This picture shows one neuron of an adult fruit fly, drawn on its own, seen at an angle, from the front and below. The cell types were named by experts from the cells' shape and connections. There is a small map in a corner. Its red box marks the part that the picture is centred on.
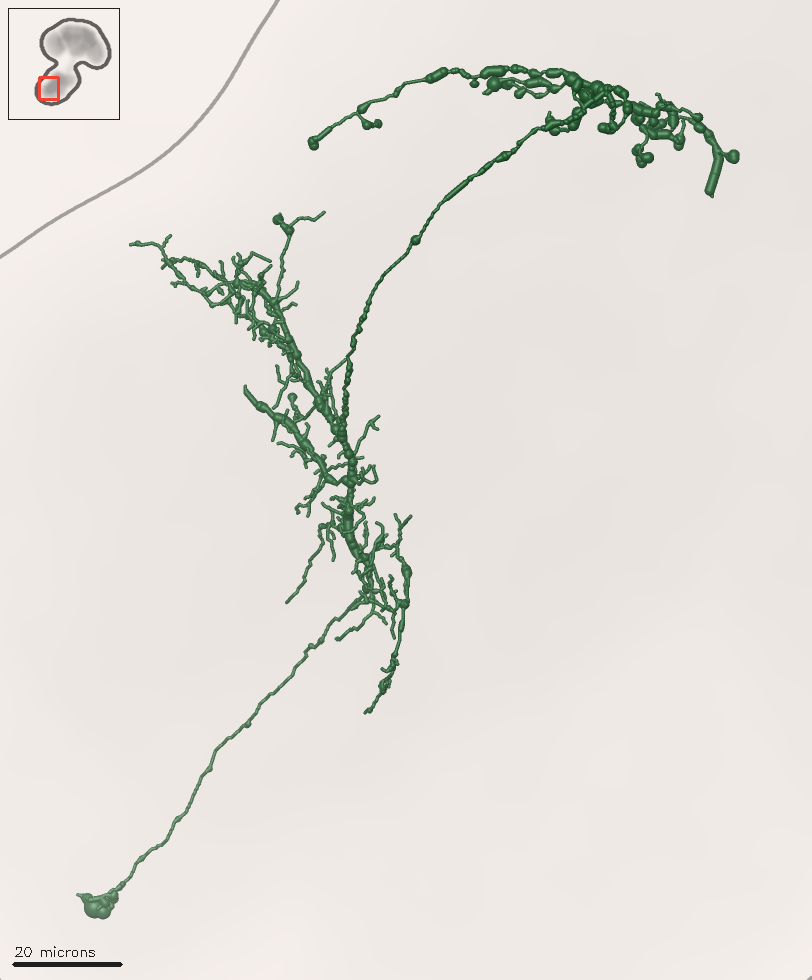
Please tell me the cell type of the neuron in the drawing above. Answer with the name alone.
IN06A043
